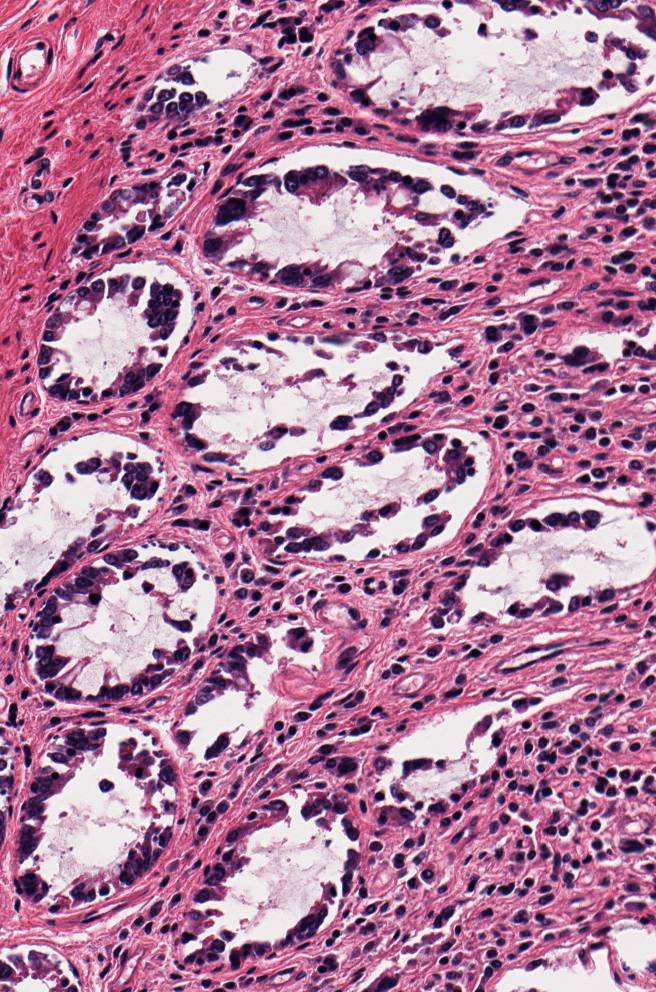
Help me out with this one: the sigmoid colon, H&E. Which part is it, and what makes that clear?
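Mucosa: I'm looking at glands, each lined by a thin rim of cells with dark-staining nuclei. Between them the stroma is crowded with small round dark nuclei, most densely toward the right.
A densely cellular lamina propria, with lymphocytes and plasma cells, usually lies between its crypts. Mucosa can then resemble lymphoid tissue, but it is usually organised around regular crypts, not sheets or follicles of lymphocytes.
Here, thin pink fibres wrap around the outside of each gland. A band of dense pink fibrous tissue lies at the upper left corner.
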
